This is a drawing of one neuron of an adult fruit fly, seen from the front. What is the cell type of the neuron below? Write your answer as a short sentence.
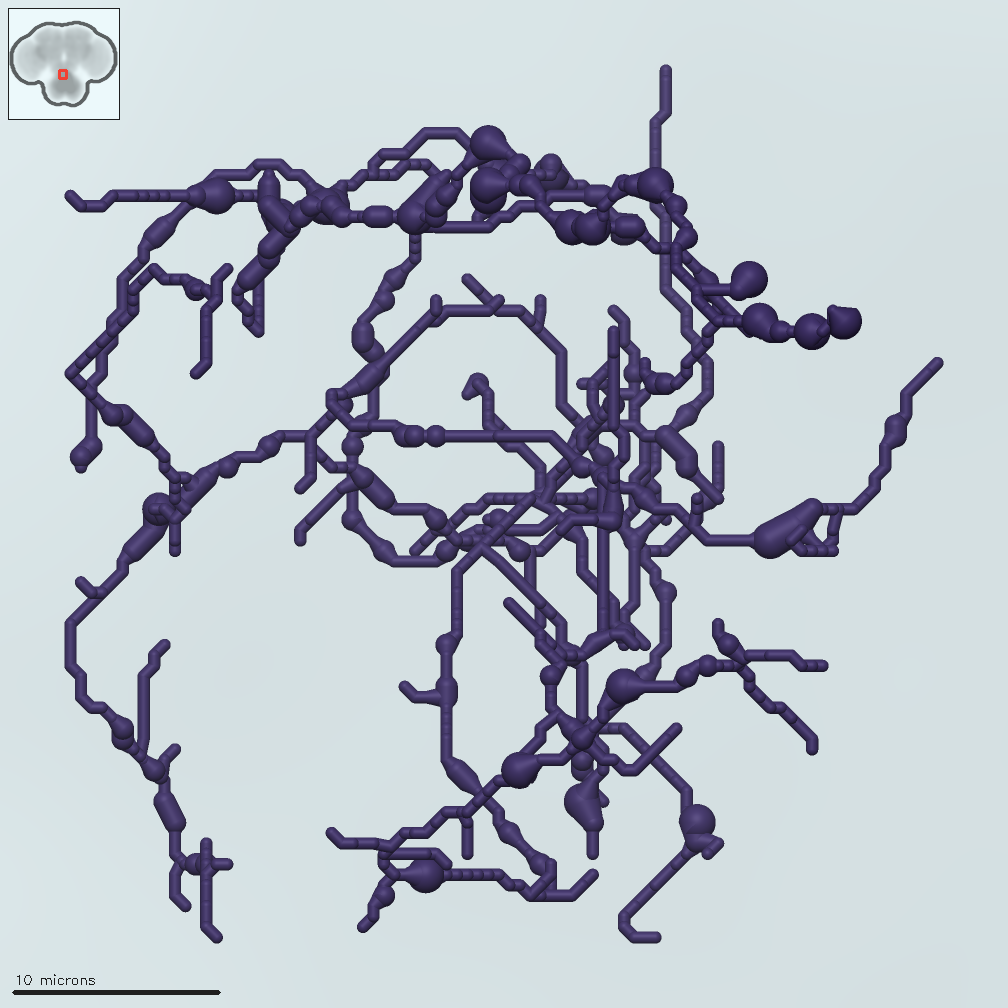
The cell type is INXXX454.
